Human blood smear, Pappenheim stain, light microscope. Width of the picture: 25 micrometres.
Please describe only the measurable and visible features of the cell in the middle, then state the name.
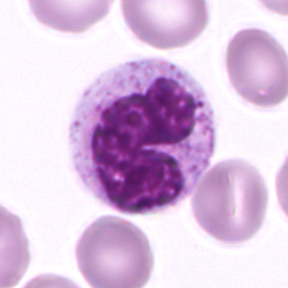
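Nucleus folded into two large lobes, split by a deep cleft opening toward the right of the cell. Chromatin coarse and clumped: dark purple masses, paler patches between. Fine purple-pink granules scattered throughout the cytoplasm. Cell about 13 micrometres across. Band neutrophil.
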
